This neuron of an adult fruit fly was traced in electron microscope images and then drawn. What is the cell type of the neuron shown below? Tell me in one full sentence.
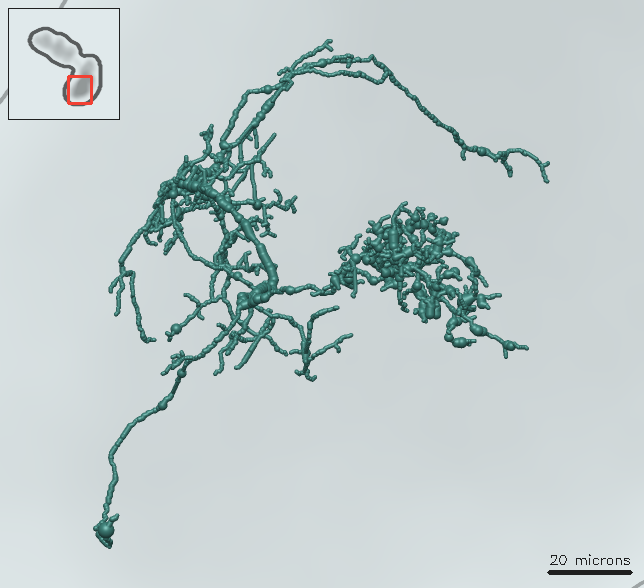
This neuron represents the cell type SMP200.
